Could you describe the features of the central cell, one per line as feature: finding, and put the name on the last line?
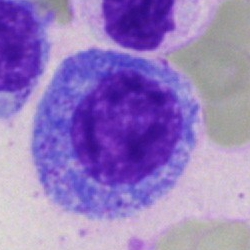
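Outline: round, and smooth all the way round.
Chromatin: dark purple, with paler patches scattered through it.
Granules: fine and purplish-red, scattered across the cytoplasm.
Vacuoles: none clearly seen in the cytoplasm.
Name: promyelocyte.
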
